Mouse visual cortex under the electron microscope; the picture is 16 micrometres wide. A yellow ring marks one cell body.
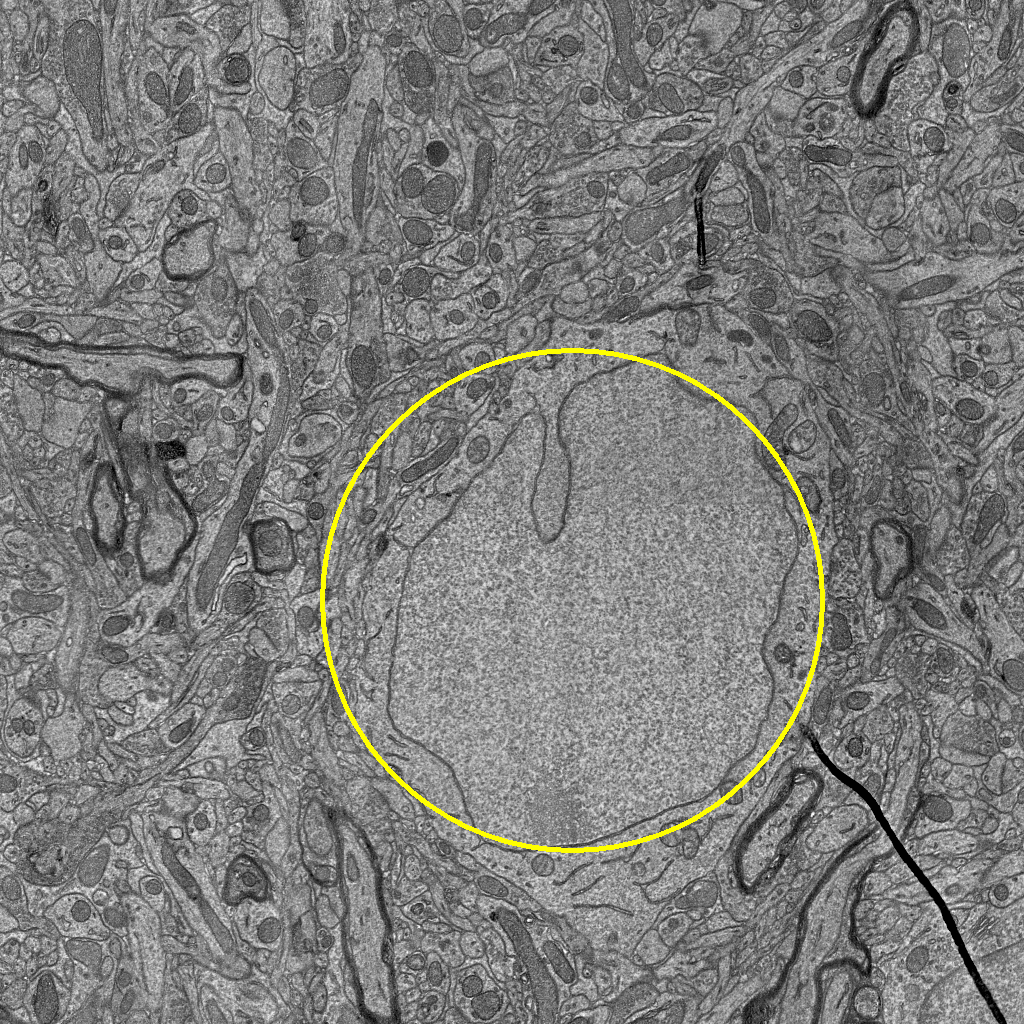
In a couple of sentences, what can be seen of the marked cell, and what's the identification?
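Look first at the nucleus: it's large and rounded. Now follow its upper edge, and you'll find one deep, narrow, finger-like infolding of the envelope reaching into it. No distinct dark nucleolus shows. All around the cell, on every side, small profiles of neuropil are densely packed. This is an excitatory neuron.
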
